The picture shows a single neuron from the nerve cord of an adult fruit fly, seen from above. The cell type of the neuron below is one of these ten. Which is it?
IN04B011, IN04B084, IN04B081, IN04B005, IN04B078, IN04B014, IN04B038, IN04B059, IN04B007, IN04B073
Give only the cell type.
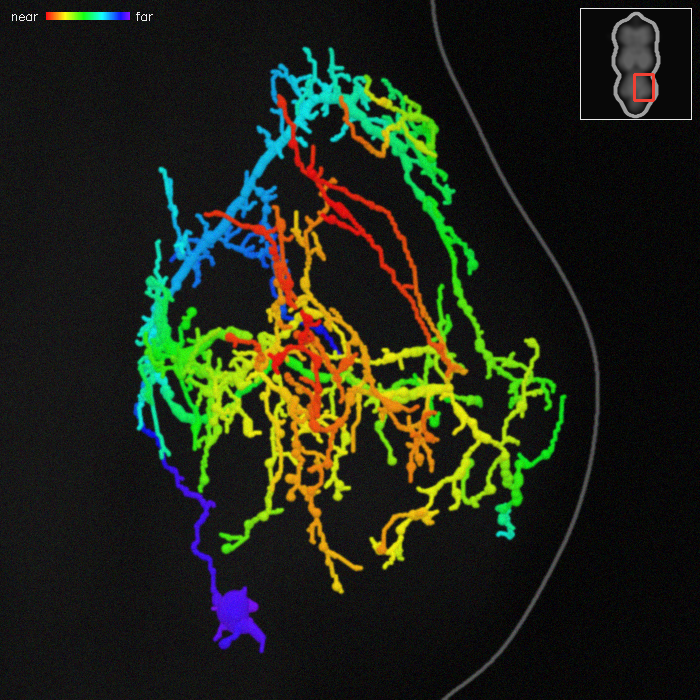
IN04B007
